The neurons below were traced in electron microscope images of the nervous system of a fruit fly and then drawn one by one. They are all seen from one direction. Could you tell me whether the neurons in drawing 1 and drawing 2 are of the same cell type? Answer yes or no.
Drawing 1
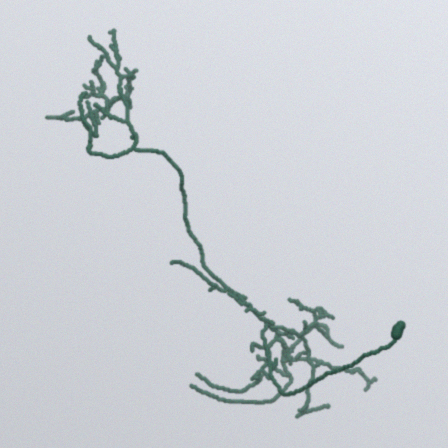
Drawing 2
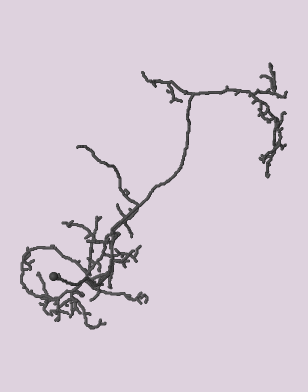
no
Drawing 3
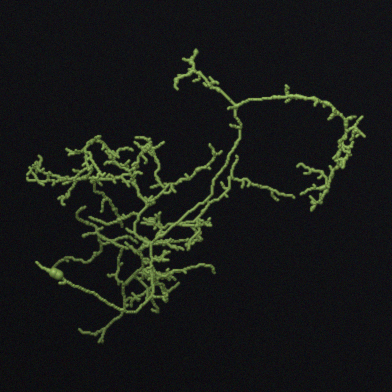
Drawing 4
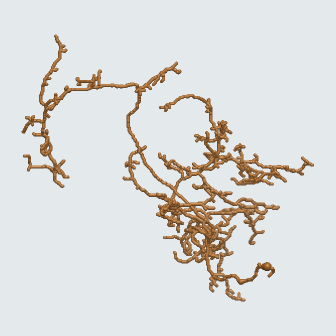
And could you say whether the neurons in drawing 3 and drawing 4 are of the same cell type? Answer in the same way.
yes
